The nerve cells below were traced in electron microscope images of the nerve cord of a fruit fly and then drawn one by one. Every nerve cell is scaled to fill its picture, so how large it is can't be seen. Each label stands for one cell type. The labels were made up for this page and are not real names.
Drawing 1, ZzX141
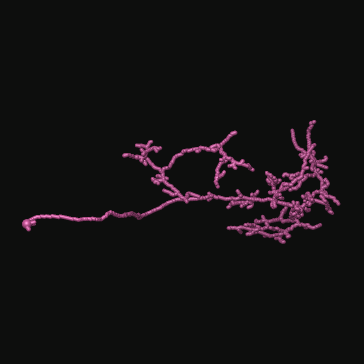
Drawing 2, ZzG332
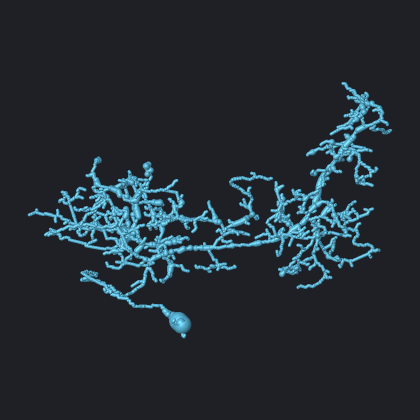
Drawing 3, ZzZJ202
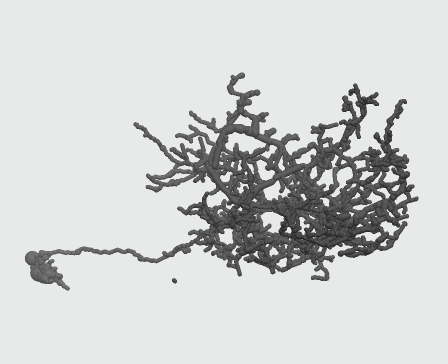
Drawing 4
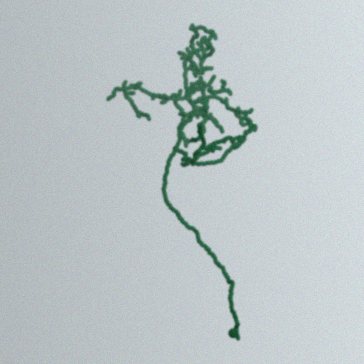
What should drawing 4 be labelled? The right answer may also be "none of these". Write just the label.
ZzX141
